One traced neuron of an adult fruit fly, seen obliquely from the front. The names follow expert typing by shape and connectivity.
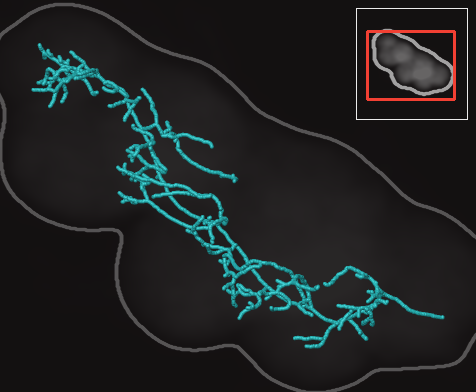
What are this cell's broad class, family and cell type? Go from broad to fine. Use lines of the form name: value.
broad class: descending neuron
family: DNg
cell type: DNg102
